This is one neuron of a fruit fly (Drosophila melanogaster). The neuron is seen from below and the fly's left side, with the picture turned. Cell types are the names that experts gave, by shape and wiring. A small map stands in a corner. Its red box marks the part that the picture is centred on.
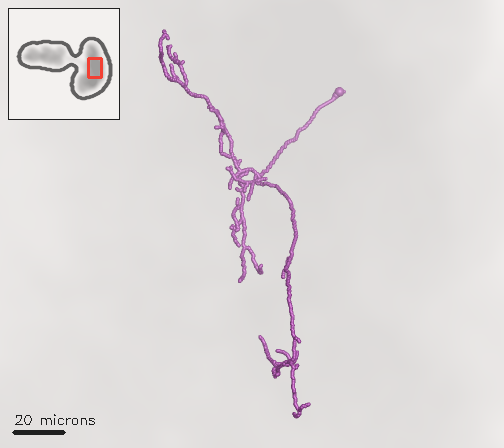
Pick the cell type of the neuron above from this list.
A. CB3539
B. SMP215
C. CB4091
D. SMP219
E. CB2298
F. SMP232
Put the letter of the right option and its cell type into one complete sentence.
Option F lists SMP232, and that is the cell type of the neuron.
